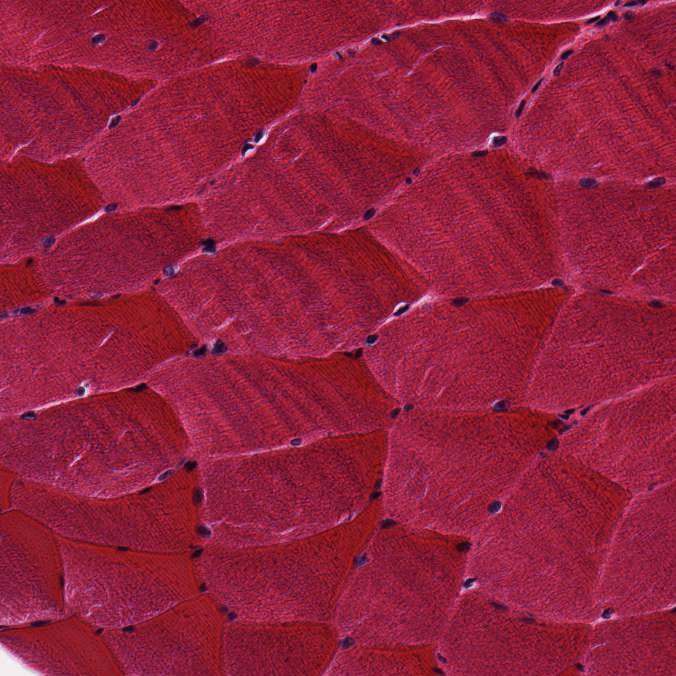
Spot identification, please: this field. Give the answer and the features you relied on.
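Skeletal muscle is the tissue shown. Fibres have deeply red-staining eosinophilic cytoplasm; their small, dark, flattened or oval nuclei lie at the edges, not the centres.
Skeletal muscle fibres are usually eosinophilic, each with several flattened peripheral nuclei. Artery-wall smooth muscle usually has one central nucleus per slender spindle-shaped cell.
Only thin pale strands of connective tissue separate the fibres.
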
